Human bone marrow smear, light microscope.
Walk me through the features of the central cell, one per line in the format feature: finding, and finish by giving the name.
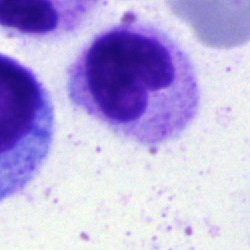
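Outline: roughly round, smooth
Nucleus: kidney-shaped, deep notch opening right
Nucleoli: no distinct ones seen
Position: nucleus toward upper left; more cytoplasm lower right
Identification: band neutrophil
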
